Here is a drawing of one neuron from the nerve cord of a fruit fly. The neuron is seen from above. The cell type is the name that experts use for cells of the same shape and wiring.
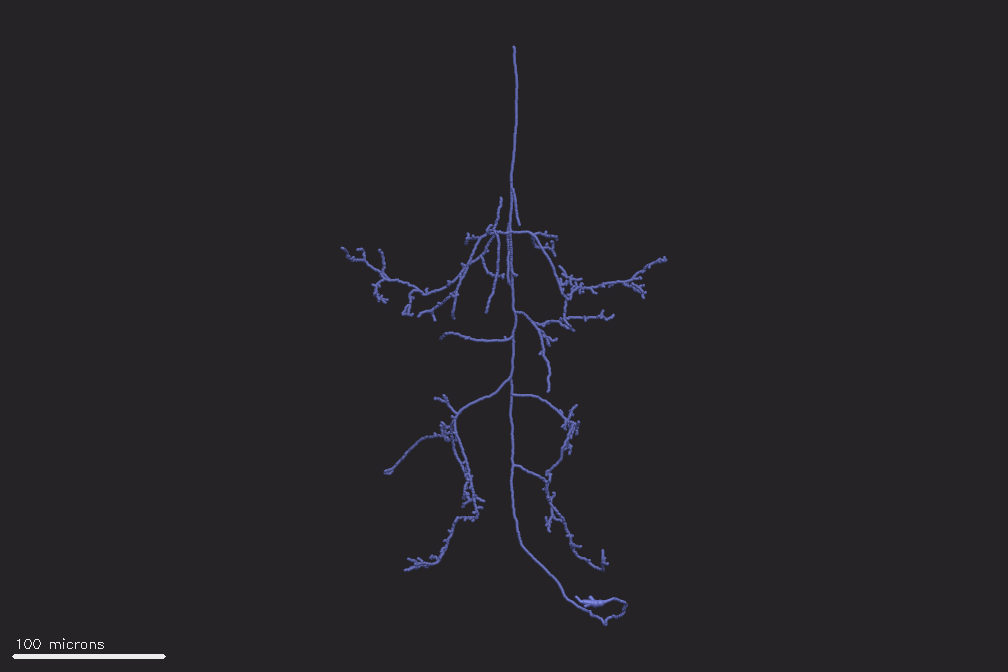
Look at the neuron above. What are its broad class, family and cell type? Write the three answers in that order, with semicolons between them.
ascending neuron; hemilineage 17A; AN17A008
